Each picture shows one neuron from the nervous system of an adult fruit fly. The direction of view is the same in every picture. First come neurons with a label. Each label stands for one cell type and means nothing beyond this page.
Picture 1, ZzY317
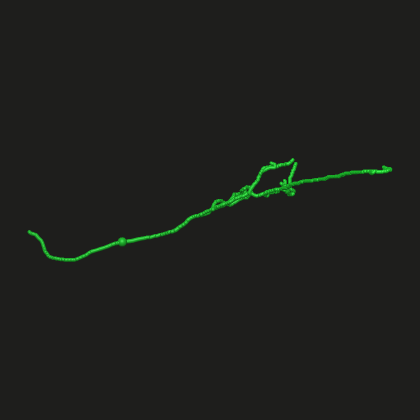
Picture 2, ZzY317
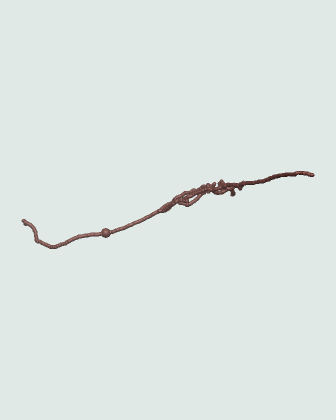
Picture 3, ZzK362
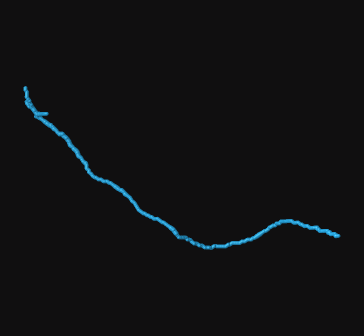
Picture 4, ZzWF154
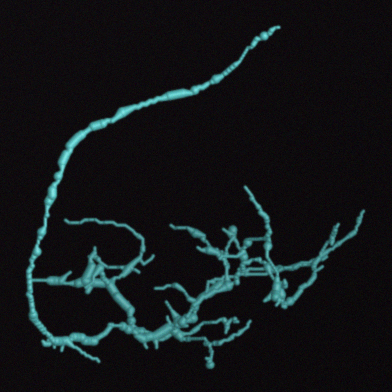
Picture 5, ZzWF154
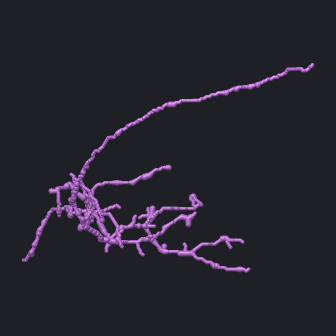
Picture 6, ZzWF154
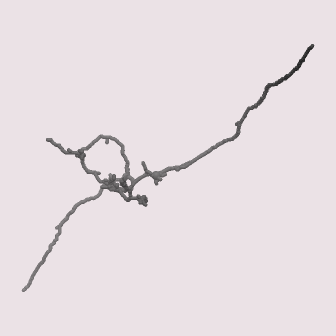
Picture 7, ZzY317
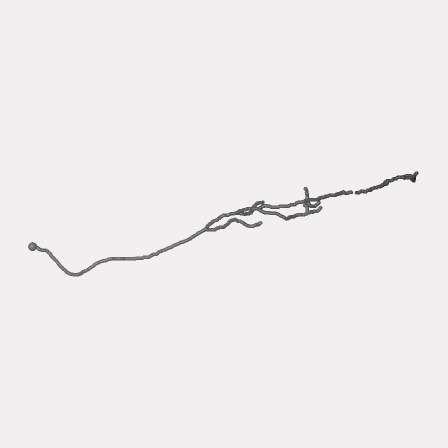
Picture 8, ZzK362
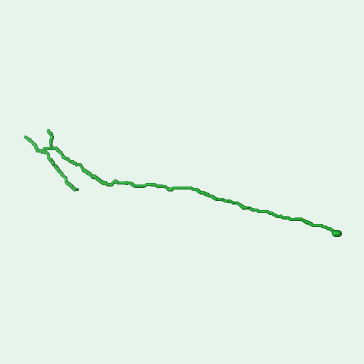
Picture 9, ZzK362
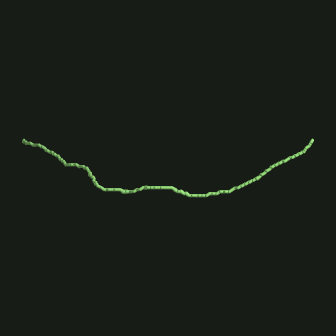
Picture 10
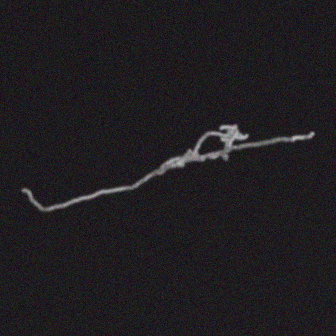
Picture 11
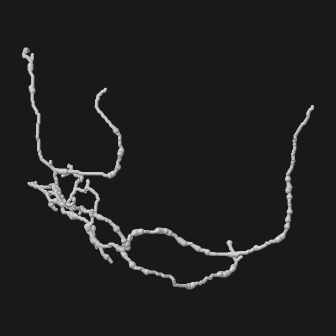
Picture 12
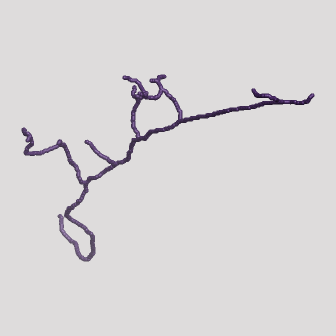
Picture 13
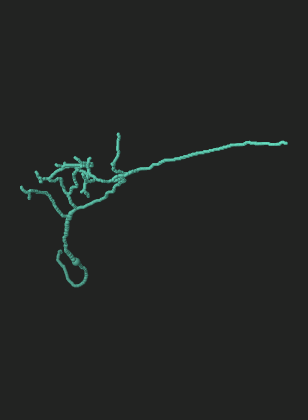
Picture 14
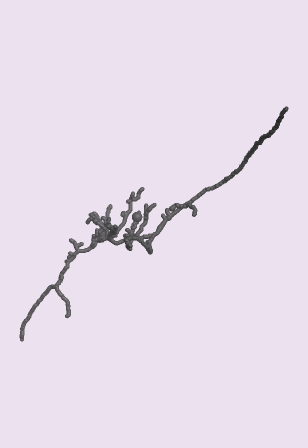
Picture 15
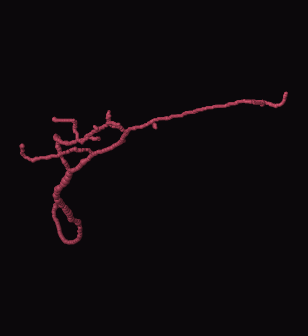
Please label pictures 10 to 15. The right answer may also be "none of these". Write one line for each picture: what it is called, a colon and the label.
10: ZzY317
11: ZzWF154
12: ZzY317
13: ZzY317
14: ZzWF154
15: ZzY317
